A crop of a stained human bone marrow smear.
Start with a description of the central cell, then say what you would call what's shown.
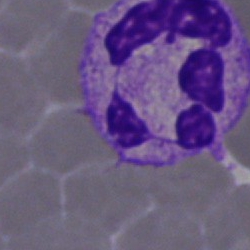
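Nucleus split into several separate lobes, ringed around the cell edge; centre free of nucleus. Chromatin dense, dark purple, clumped. Round outline with a thin purple rim. Segmented neutrophil.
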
